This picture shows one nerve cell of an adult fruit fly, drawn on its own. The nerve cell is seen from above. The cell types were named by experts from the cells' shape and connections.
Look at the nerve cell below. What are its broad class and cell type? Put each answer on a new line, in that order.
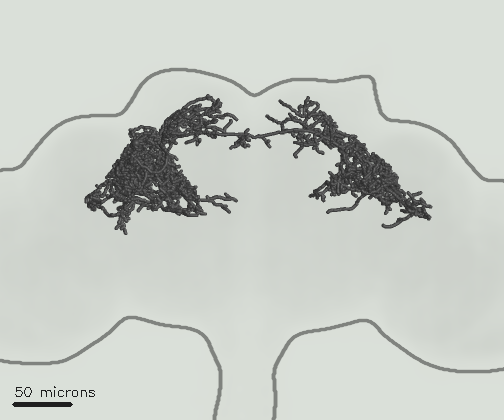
central-brain intrinsic neuron
SIP106m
